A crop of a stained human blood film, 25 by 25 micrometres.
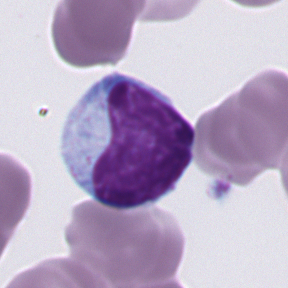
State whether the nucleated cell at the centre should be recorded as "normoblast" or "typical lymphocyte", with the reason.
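This is a typical lymphocyte, not a normoblast. Cytoplasm colour first: a pale blue-grey crescent on the left of the cell.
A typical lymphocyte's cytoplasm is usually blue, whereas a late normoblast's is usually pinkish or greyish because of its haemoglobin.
The blue in this tint sides with the typical lymphocyte. Chromatin next: dark purple, coarsely streaked rather than finely even.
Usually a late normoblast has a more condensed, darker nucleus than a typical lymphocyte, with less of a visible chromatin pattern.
That visible pattern also sides with the typical lymphocyte. Remaining observations: the nucleus has a broad indentation on its left side, facing the cytoplasm, and lies toward the right of the cell. A few fine reddish-purple granules are scattered in the cytoplasm. The cell measures about 12 micrometres across, its nucleus about 11 by 9 micrometres, filling about 70% of the cell's area.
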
